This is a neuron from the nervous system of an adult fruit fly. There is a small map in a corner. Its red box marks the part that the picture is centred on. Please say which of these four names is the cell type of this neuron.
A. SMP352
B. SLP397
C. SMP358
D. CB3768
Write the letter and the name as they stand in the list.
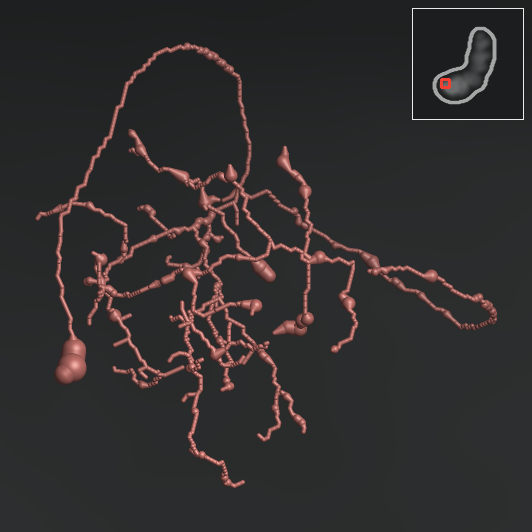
A. SMP352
